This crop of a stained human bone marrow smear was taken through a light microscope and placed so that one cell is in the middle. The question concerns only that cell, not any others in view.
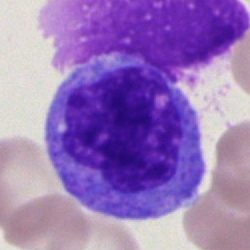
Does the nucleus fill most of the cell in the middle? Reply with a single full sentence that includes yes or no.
Yes, its cytoplasm amounts to no more than a narrow rim.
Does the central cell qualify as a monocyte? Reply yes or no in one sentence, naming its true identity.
Yes, as for the central cell, it is a monocyte.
